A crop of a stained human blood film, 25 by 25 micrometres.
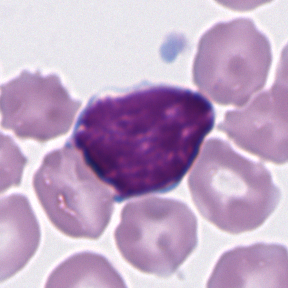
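Typical lymphocyte in a stained smear of peripheral blood, the cell in the middle. Around the nucleus I can make out only a very thin rim of cytoplasm, and that rim is pale blue. The chromatin looks dark purple throughout the nucleus, yet small lighter pinkish flecks seem scattered through it. The nucleus measures roughly 12 by 9 micrometres.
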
